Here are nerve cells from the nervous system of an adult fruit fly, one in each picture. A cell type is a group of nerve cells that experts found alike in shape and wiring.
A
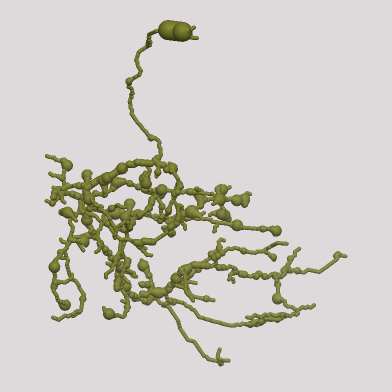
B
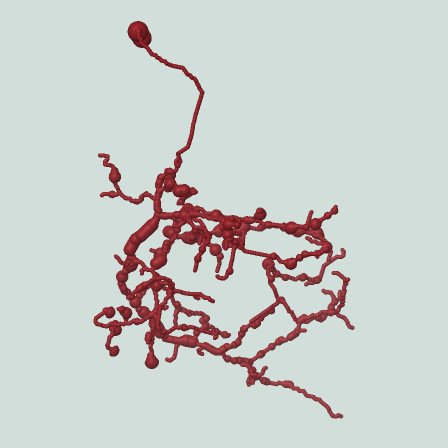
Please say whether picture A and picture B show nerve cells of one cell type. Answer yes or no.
yes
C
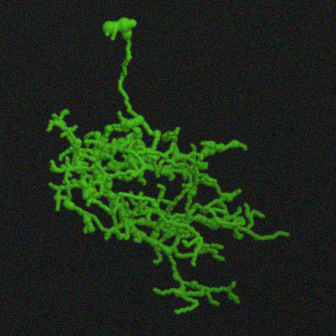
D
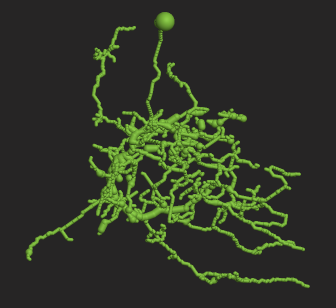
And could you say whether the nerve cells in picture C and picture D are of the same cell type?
yes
